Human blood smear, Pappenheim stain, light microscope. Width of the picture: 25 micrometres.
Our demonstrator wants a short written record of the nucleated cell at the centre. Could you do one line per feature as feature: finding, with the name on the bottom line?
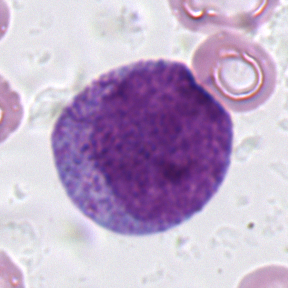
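Outline: roughly round, slightly flattened edge at upper right
Chromatin: finely granular, fairly even, no coarse dark clumps
Cytoplasm: pale lilac-blue crescent on the lower left side
Vacuoles: none clearly visible
Name: promyelocyte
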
